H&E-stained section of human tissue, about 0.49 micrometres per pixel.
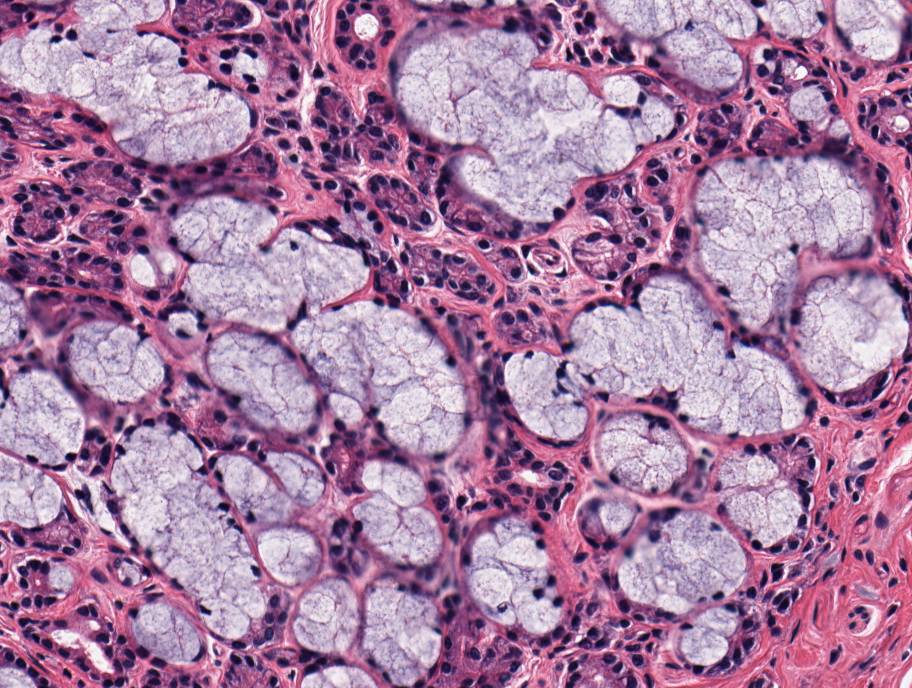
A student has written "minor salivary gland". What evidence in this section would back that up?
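Consistent with minor salivary gland: most acini consist of mucous cells with pale bluish-grey, finely stringy cytoplasm. Their nuclei are dark, flattened and pressed to the outer edge of each acinus. Pale mucous acini occupy more of the field than the darker serous cell clusters.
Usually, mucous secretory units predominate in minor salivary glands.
The mucous predominance here matches that. Denser, wavy pink collagen sits at the lower right corner.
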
